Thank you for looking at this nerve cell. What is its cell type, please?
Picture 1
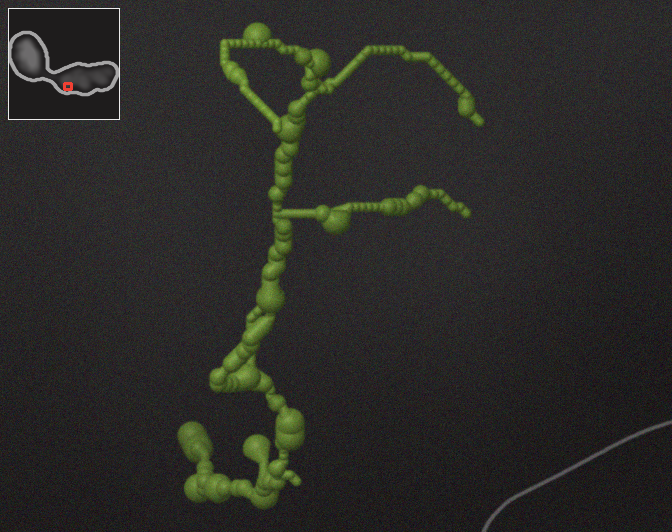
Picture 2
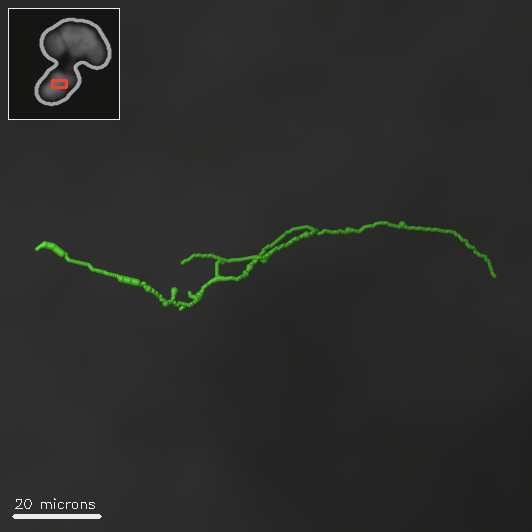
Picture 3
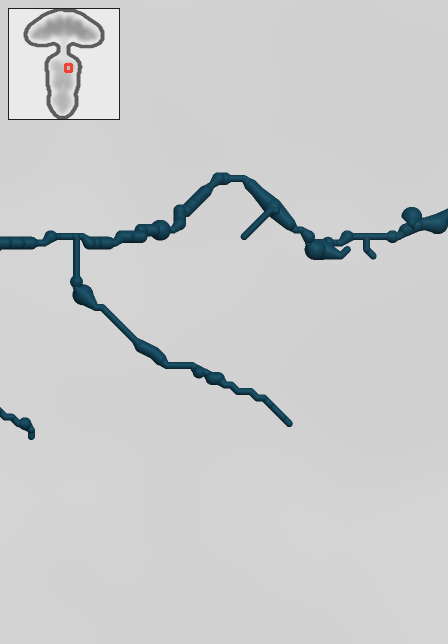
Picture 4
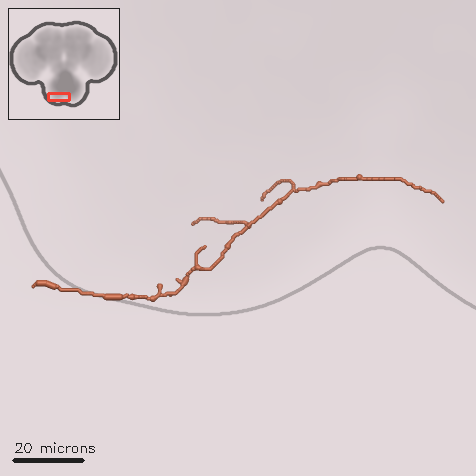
LgLG7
